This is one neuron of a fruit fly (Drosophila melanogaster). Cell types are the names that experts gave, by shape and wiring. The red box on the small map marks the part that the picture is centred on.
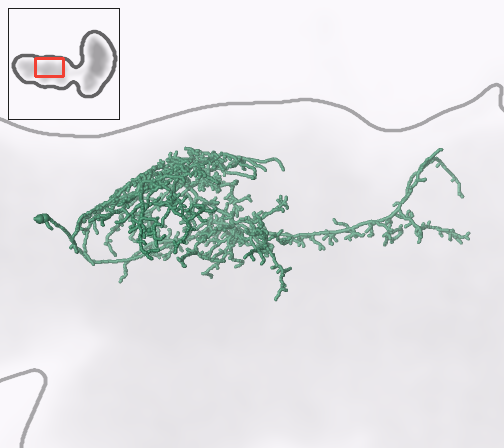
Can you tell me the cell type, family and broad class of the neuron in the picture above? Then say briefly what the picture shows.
Its cell type is IN21A013. Its family is hemilineage 21A. Its broad class is nerve-cord intrinsic neuron. It lies in the nerve cord. Its cell body lies on the left of the picture. Dozens of branch ends can be seen.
